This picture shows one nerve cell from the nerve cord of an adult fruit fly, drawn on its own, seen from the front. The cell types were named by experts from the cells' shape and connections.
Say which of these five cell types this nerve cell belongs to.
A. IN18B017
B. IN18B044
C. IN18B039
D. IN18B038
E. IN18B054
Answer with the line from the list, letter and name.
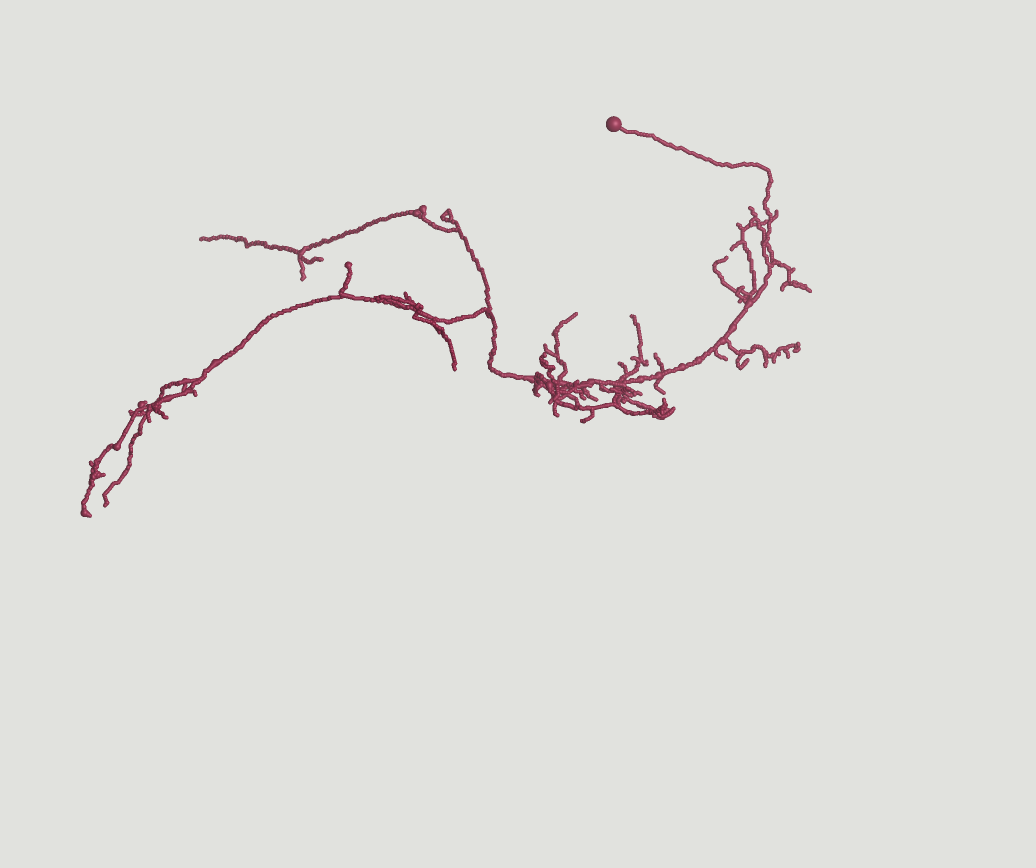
E. IN18B054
